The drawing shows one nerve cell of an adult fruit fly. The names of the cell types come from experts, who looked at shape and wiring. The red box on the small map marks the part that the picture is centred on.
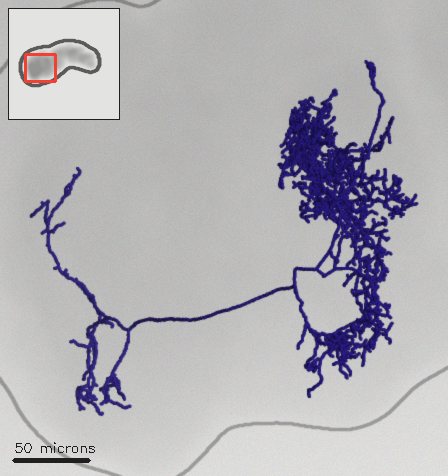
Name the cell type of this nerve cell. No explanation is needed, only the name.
AVLP315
